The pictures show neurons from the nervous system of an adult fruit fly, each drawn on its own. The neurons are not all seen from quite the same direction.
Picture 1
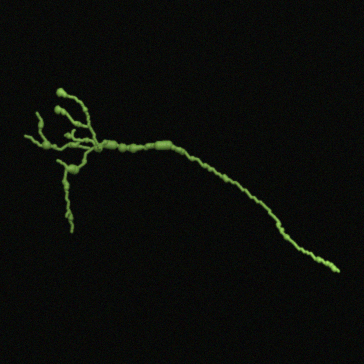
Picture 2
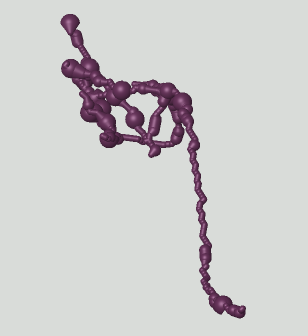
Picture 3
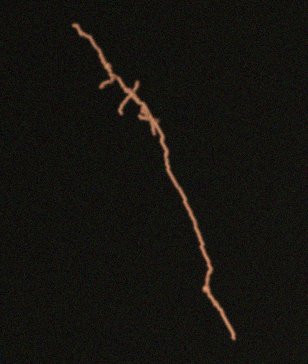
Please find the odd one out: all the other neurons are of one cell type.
Picture 1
